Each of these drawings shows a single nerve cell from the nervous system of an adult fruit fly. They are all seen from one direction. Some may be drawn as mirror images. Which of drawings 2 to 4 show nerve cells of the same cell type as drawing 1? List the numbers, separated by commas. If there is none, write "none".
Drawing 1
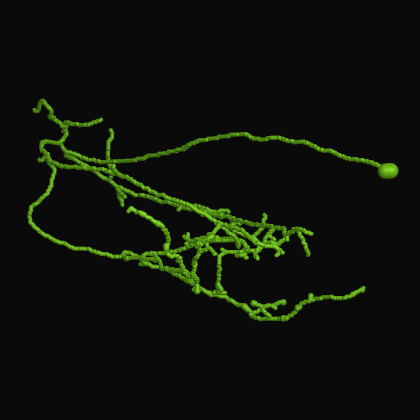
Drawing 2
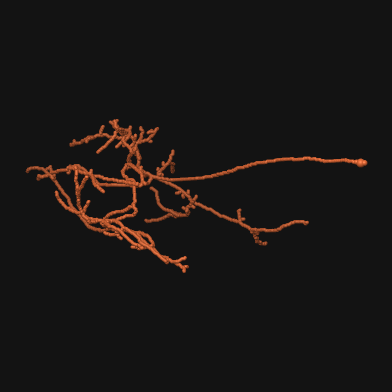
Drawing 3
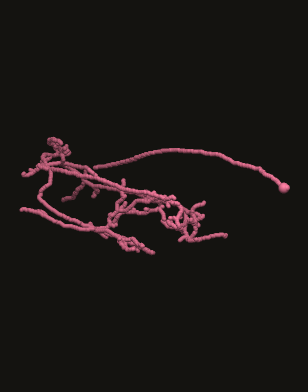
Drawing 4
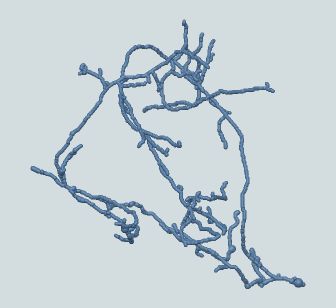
4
